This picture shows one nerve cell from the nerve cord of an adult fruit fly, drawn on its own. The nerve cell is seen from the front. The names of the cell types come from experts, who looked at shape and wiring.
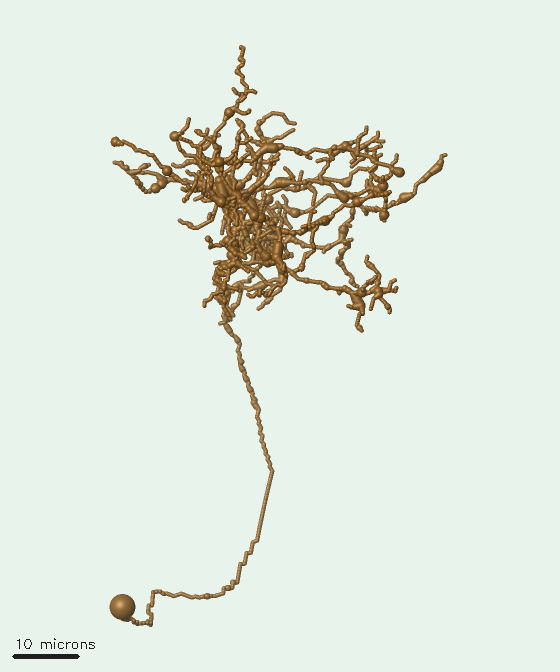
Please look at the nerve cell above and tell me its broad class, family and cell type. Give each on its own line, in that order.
nerve-cord intrinsic neuron
hemilineage 05B
IN05B092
